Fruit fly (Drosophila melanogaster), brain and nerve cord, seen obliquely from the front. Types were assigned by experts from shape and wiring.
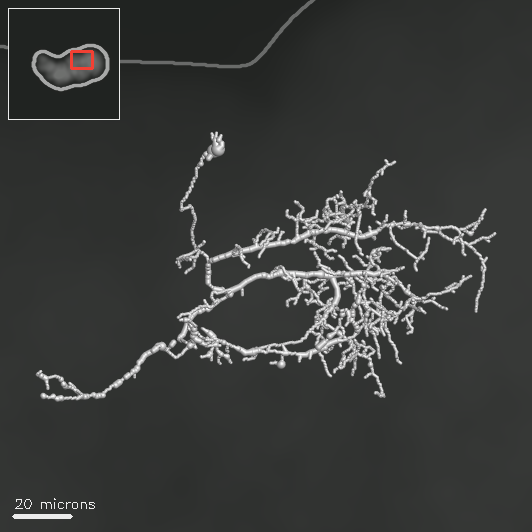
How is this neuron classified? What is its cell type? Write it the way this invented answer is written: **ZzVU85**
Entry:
**PS158**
